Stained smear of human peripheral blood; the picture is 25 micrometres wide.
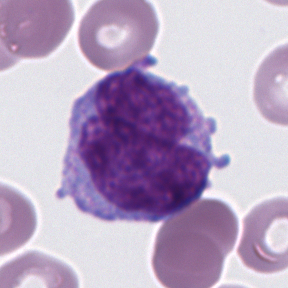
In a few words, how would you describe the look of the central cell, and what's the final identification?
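The nucleus is folded, with creases dividing it into overlapping lobes, and it fills about 70% of the cell's area. Its chromatin is dark purple with a mottled texture of darker and lighter patches. A rim of cytoplasm surrounds it, widest on the left side of the nucleus. This cytoplasm shows only faint fine speckling, with no coarse granules. The whole cell is about 14 micrometres across. The cell is an atypical promyelocyte.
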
